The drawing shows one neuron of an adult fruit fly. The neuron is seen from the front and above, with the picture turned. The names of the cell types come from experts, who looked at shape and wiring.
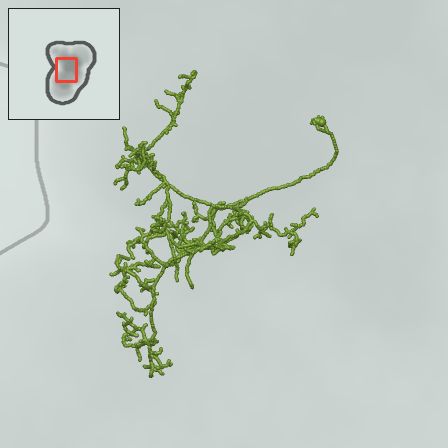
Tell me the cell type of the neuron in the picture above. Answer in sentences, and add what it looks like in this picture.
The cell type is FB5C. Its broad class is central-brain intrinsic neuron. The cell body can be seen at the upper right of the picture. The picture shows dozens of branch ends.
